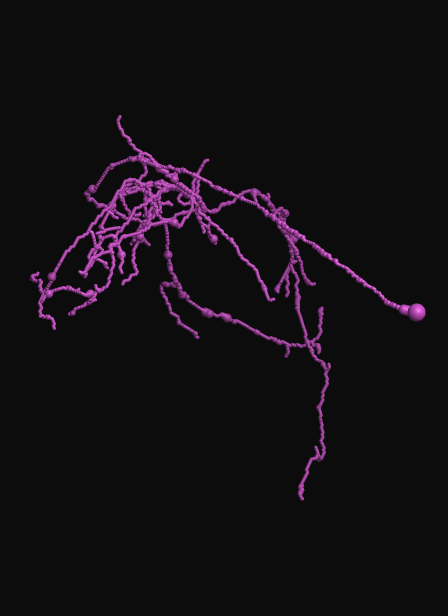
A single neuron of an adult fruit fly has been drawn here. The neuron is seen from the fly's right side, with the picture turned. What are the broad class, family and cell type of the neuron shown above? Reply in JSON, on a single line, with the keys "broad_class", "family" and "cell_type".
{"broad_class": "central-brain intrinsic neuron", "family": "hemilineage VPNp1_medial", "cell_type": "PLP192"}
